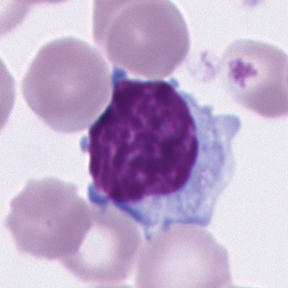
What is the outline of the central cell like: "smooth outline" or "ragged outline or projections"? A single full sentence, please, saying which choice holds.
Along its outline, the cell is ragged or frayed, or bears projections, blebs or tags.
